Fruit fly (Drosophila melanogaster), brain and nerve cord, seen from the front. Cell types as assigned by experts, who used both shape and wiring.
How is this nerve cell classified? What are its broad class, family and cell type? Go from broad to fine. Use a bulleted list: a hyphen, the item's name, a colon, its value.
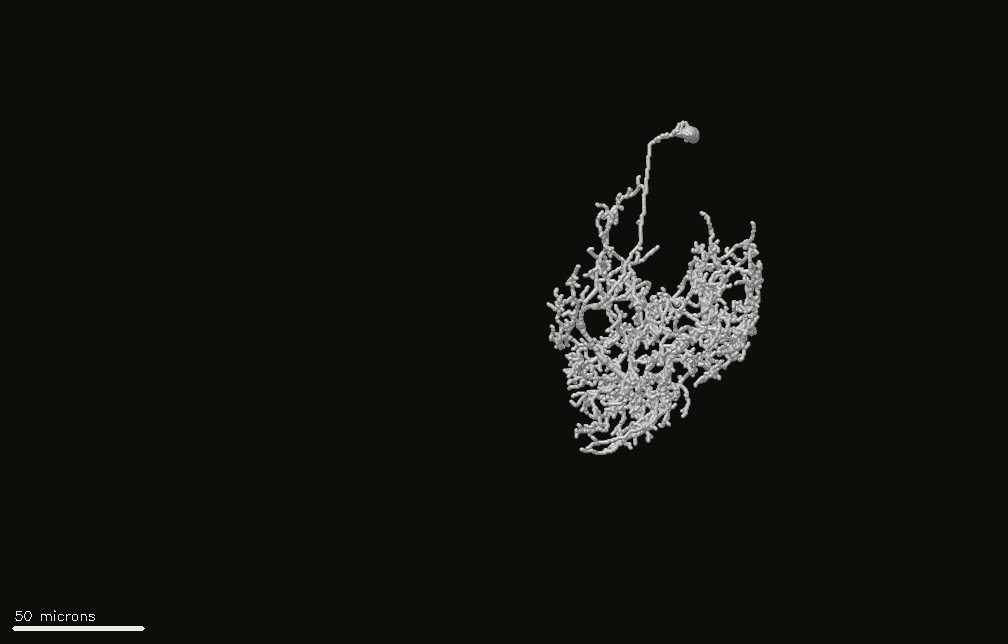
- broad class: nerve-cord intrinsic neuron
- family: hemilineage 19A
- cell type: IN19A030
